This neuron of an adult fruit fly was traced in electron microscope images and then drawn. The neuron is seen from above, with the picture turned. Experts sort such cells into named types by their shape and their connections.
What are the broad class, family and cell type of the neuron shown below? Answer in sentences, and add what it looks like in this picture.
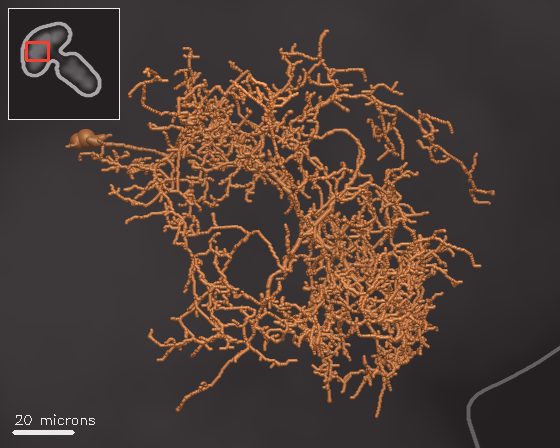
It is a central-brain intrinsic neuron. Its family is hemilineage LALa1_anterior. Its cell type is PLP019. It is in the brain and does not reach the nerve cord. By the scale bar it is about 150 microns wide in this view. The picture shows more than a hundred branch ends.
